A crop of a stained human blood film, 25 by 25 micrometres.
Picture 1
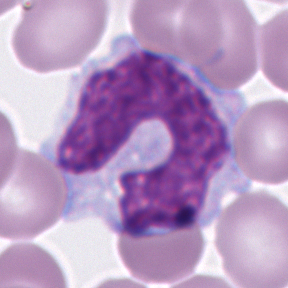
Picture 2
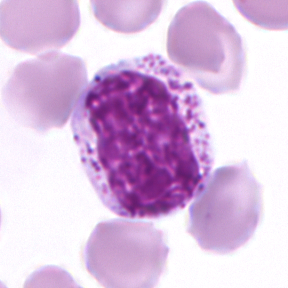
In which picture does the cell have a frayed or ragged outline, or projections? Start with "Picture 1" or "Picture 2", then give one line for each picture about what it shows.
Picture 1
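Picture 1: The cell border is irregular, with small blunt bulges along its edge.
Picture 2: The cell has a smooth oval outline.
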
